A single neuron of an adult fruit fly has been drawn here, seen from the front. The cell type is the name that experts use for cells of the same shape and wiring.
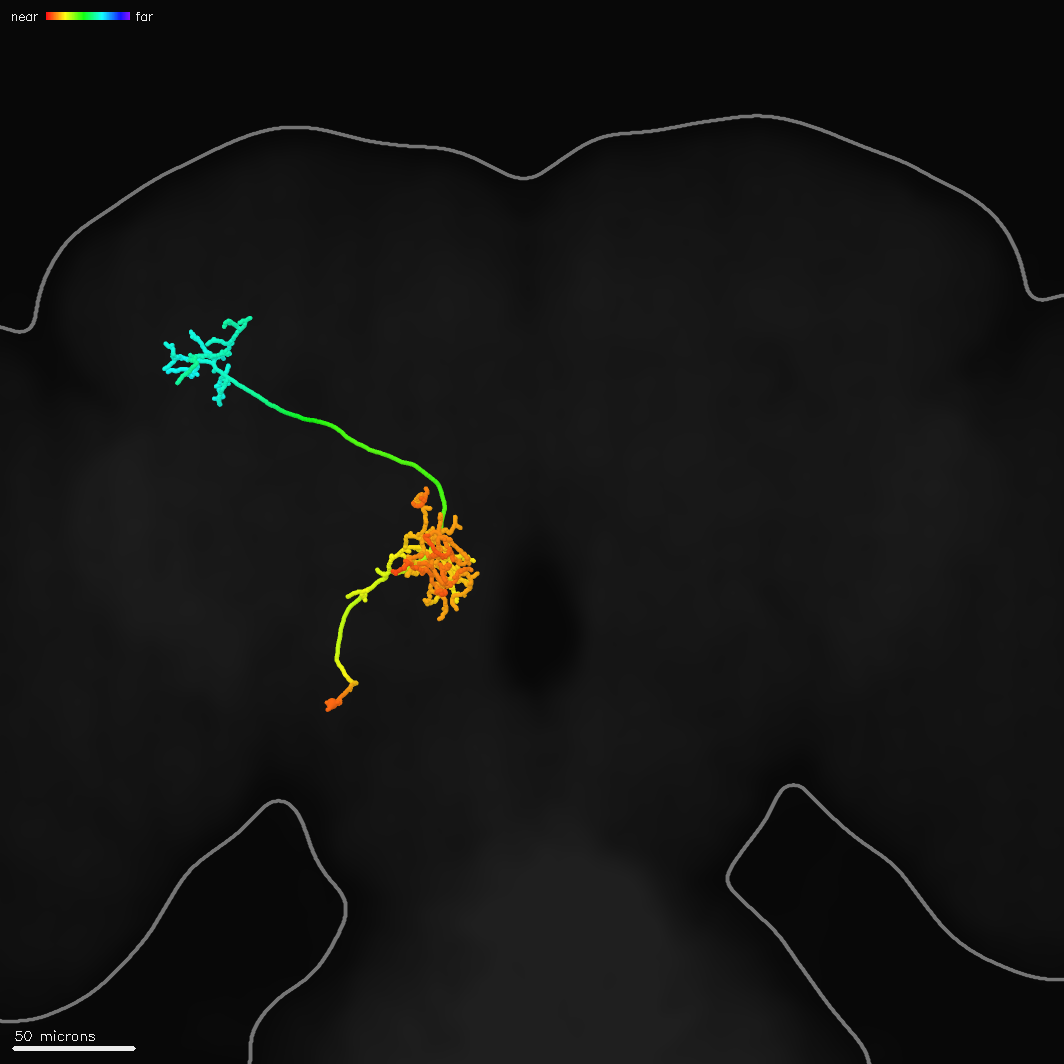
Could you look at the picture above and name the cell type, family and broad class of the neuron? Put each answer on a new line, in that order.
M_vPNml72
hemilineage ALv1
central-brain intrinsic neuron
